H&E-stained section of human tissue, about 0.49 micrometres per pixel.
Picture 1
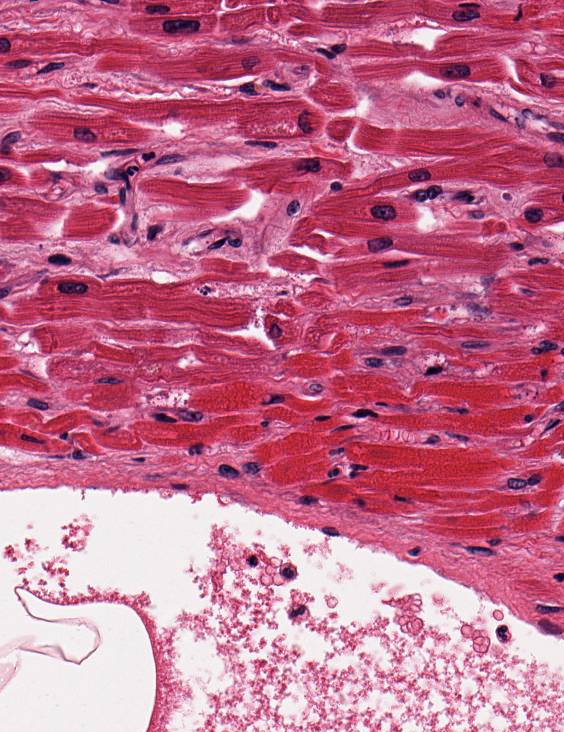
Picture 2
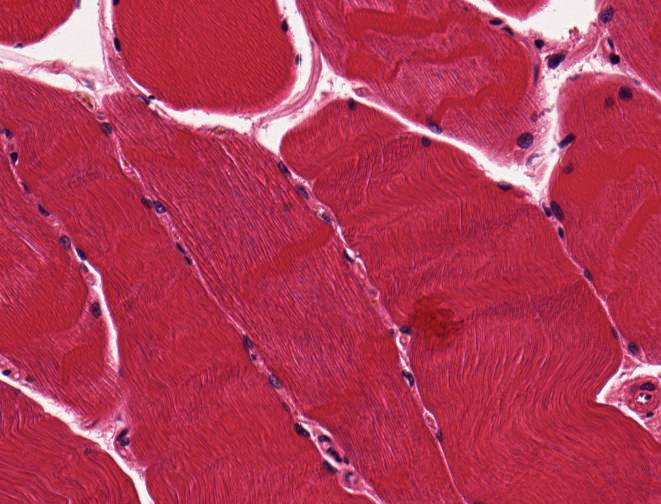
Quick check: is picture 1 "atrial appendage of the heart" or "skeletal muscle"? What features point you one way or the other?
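You've got the atrial appendage of the heart in picture 1 and skeletal muscle in picture 2. Check where the nuclei sit: in picture 1 they're oval and central in each fibre, while in picture 2 they're small, dark and flattened, out at the fibre edges rather than in the middle.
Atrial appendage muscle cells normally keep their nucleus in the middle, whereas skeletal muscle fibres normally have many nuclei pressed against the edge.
Then there's branching: several fibres in picture 1 branch and join their neighbours.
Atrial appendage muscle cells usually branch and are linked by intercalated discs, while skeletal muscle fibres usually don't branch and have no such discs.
The run of the fibres differs too, roughly horizontal across picture 1 and diagonal from upper left to lower right in the centre and left of picture 2. In picture 2 the cytoplasm is deeply eosinophilic with fine lengthwise striations along each fibre, and only thin strands of connective tissue lie between neighbours.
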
